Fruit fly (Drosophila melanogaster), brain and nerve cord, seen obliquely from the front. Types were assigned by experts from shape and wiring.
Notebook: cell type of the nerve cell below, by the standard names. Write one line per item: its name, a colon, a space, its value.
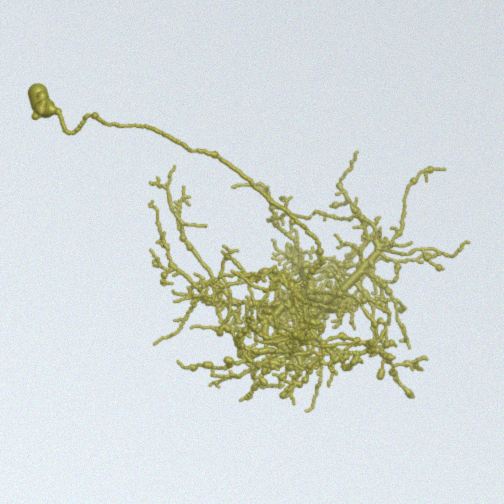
cell type: PLP012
